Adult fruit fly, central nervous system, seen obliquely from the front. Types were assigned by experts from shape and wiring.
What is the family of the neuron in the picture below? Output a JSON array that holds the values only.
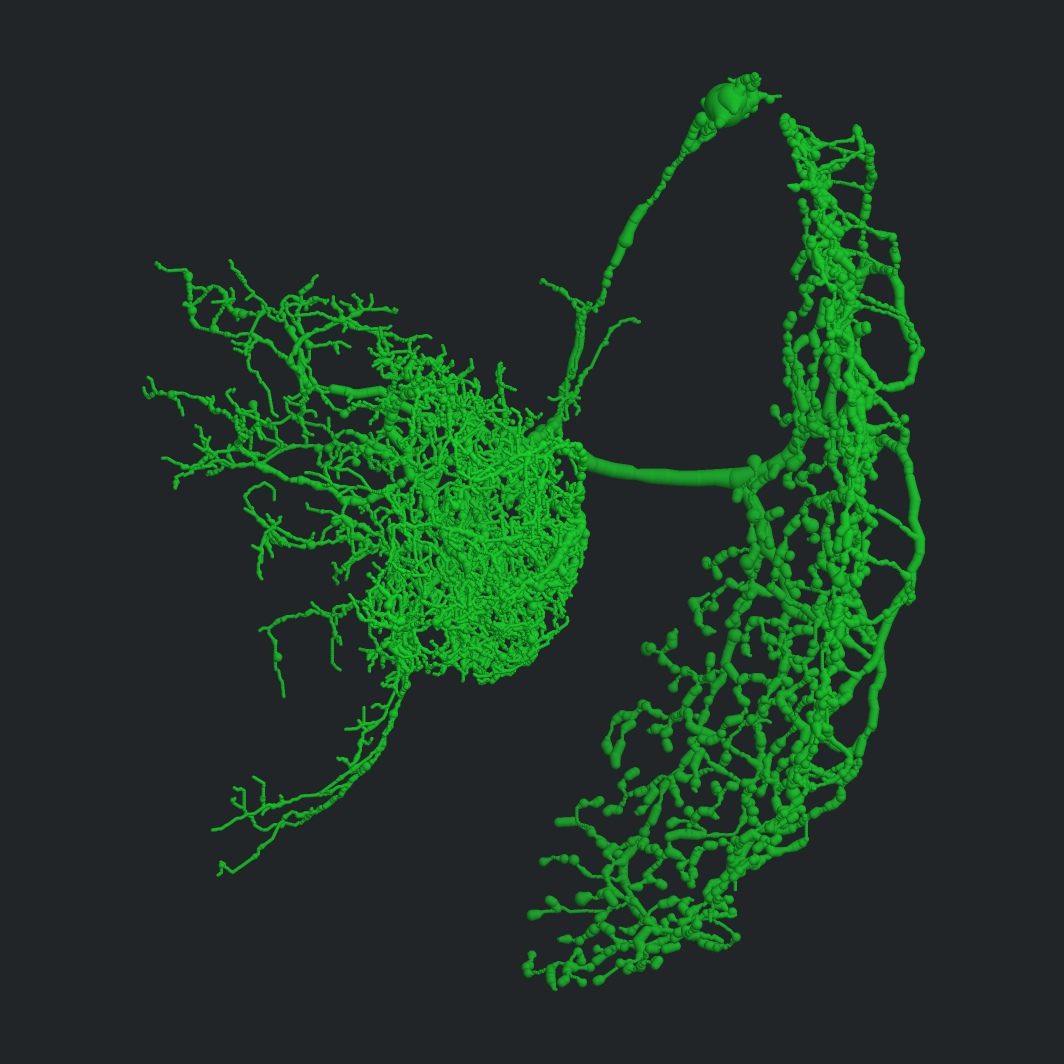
["LoVC"]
